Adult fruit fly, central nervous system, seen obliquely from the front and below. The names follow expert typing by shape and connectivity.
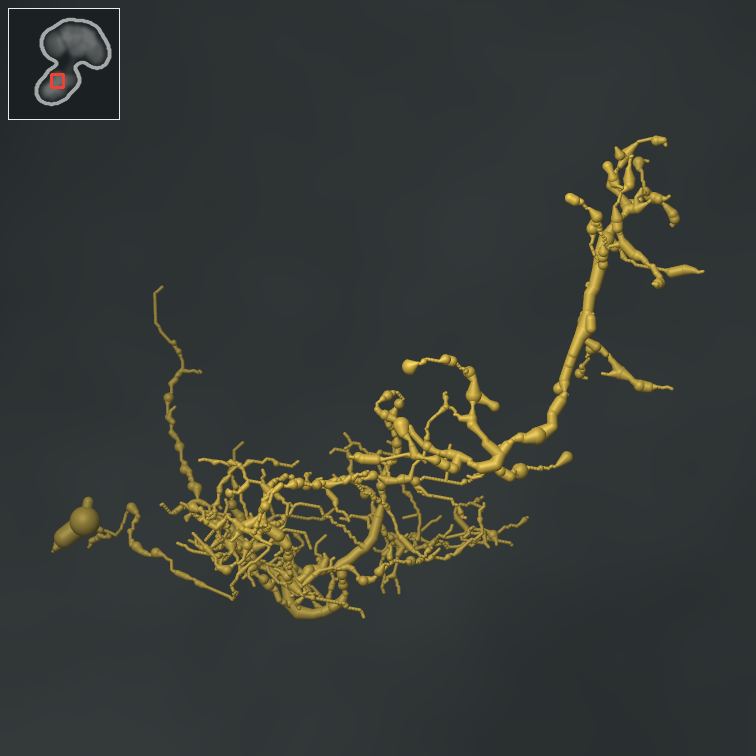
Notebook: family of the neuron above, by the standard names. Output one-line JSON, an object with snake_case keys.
{"family": "hemilineage 01B"}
